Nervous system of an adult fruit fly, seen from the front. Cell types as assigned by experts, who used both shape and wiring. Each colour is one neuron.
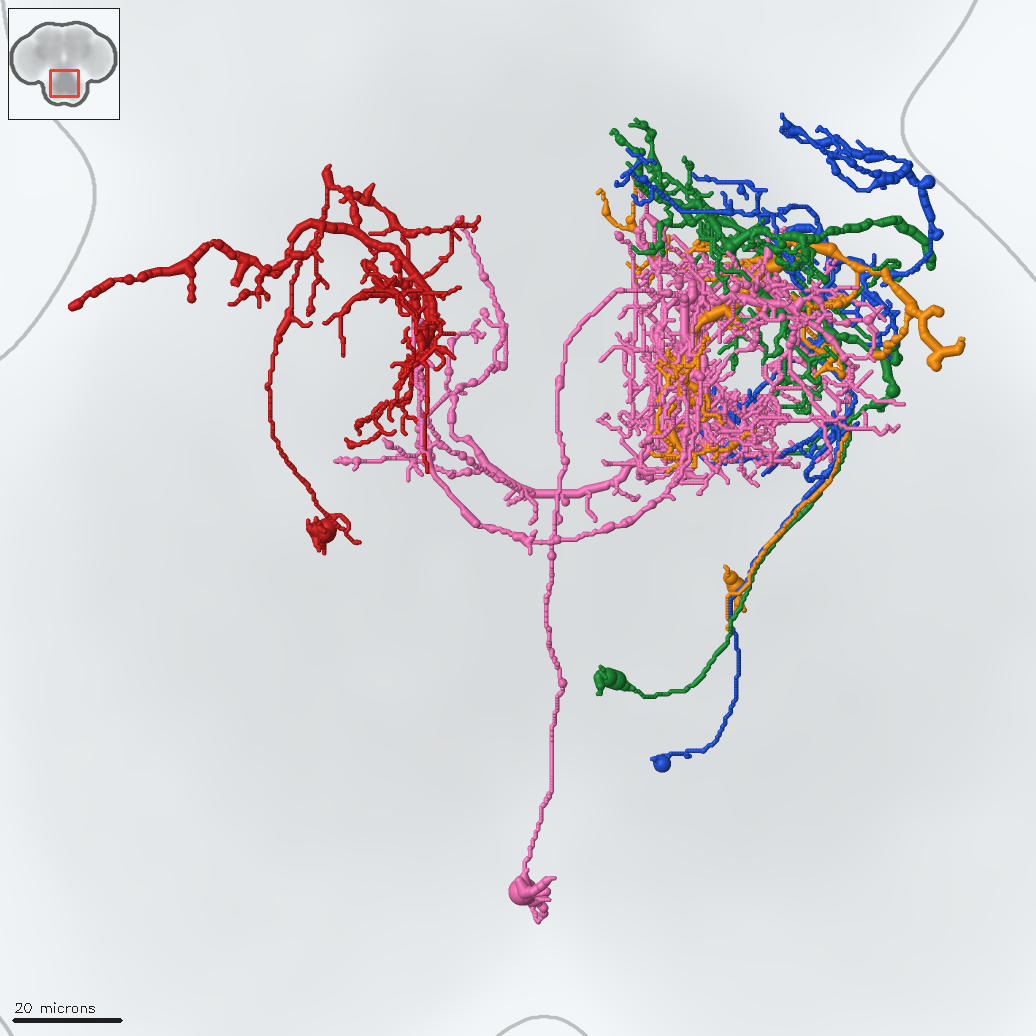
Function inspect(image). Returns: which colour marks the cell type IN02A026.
pink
